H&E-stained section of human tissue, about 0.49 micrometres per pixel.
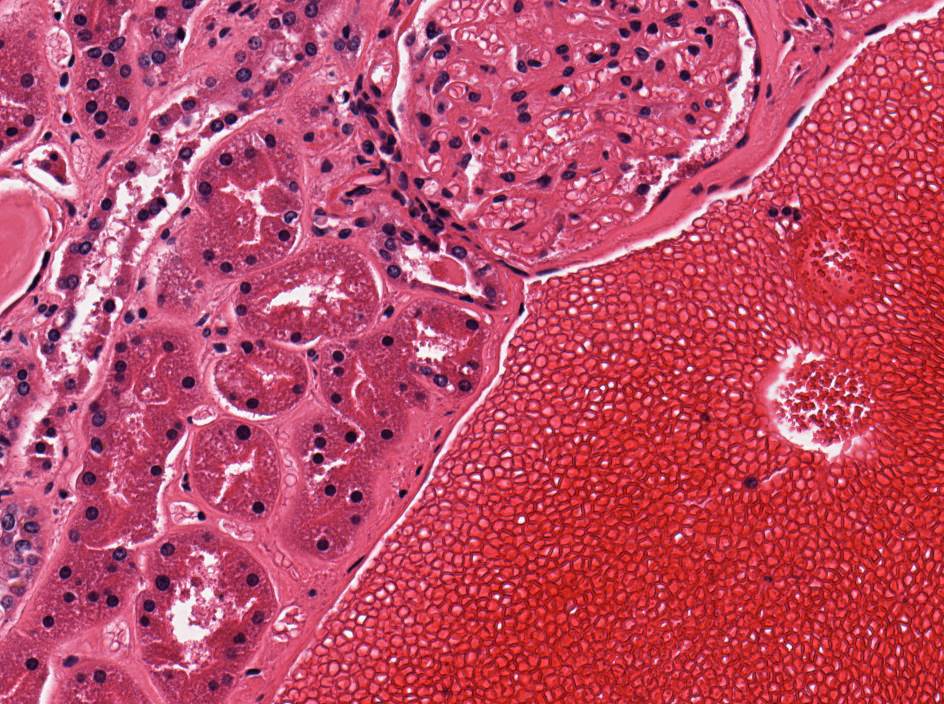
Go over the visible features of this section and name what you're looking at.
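Looking across, I find a diagonal boundary from upper right to lower left: tubules on the left, a solid mass of red blood cells on the right. The tubules are lined by cuboidal cells with granular eosinophilic cytoplasm and round, dark nuclei. Their lumens seem small and irregular, often star-shaped or slit-like. This is renal cortex.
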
